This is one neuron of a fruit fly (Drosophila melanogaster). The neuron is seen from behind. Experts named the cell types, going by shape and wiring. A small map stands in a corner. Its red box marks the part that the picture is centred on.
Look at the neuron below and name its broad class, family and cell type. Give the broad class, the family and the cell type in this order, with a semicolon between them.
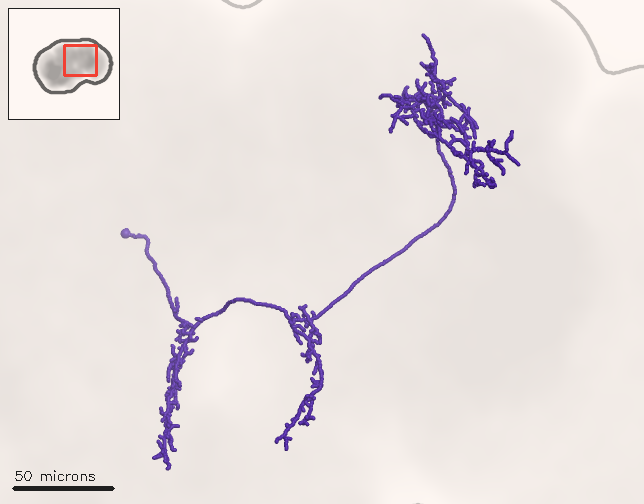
central-brain intrinsic neuron; hemilineage CREa1_ventral; mAL_m2a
